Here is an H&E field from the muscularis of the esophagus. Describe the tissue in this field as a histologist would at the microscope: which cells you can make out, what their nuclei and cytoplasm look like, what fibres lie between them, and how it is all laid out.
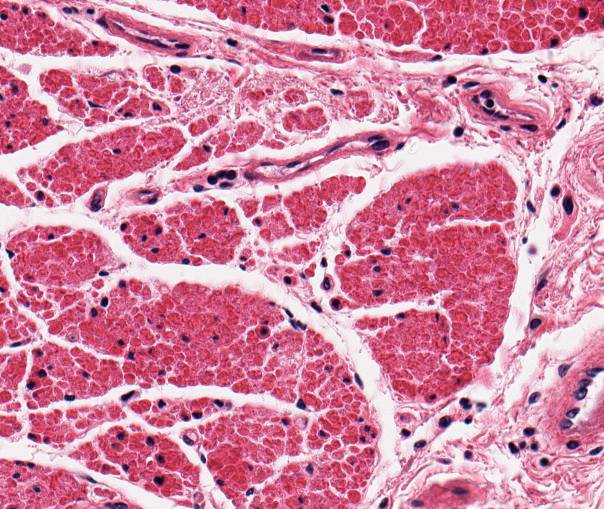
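Bundles of muscle cells, separated by thin septa of pale connective tissue, fill the field. Within each bundle the cells are cut across, forming small, closely packed round to polygonal profiles with deep red-pink cytoplasm. The septa contain elongated, dark spindle-shaped nuclei.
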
